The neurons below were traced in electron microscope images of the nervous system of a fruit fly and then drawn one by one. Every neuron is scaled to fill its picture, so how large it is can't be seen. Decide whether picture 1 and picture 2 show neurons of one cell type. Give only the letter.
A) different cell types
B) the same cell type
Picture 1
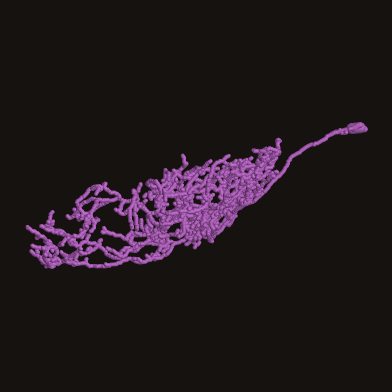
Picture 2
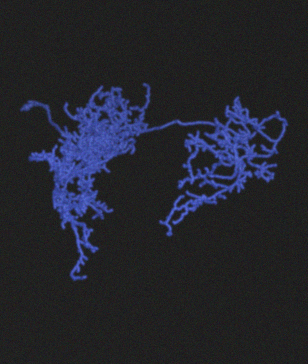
A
